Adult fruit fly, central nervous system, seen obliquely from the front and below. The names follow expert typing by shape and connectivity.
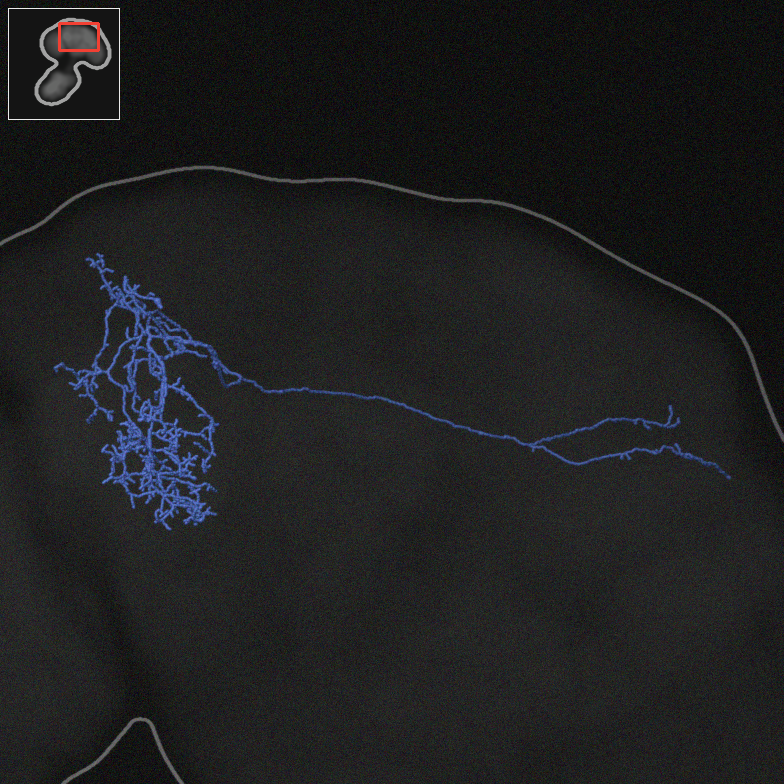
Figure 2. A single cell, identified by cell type: AVLP220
